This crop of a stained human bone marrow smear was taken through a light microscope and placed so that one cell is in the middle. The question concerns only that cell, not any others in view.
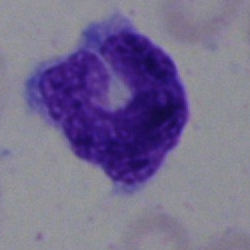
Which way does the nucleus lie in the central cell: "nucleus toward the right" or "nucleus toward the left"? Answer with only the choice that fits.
Nucleus toward the right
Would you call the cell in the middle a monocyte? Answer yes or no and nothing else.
yes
